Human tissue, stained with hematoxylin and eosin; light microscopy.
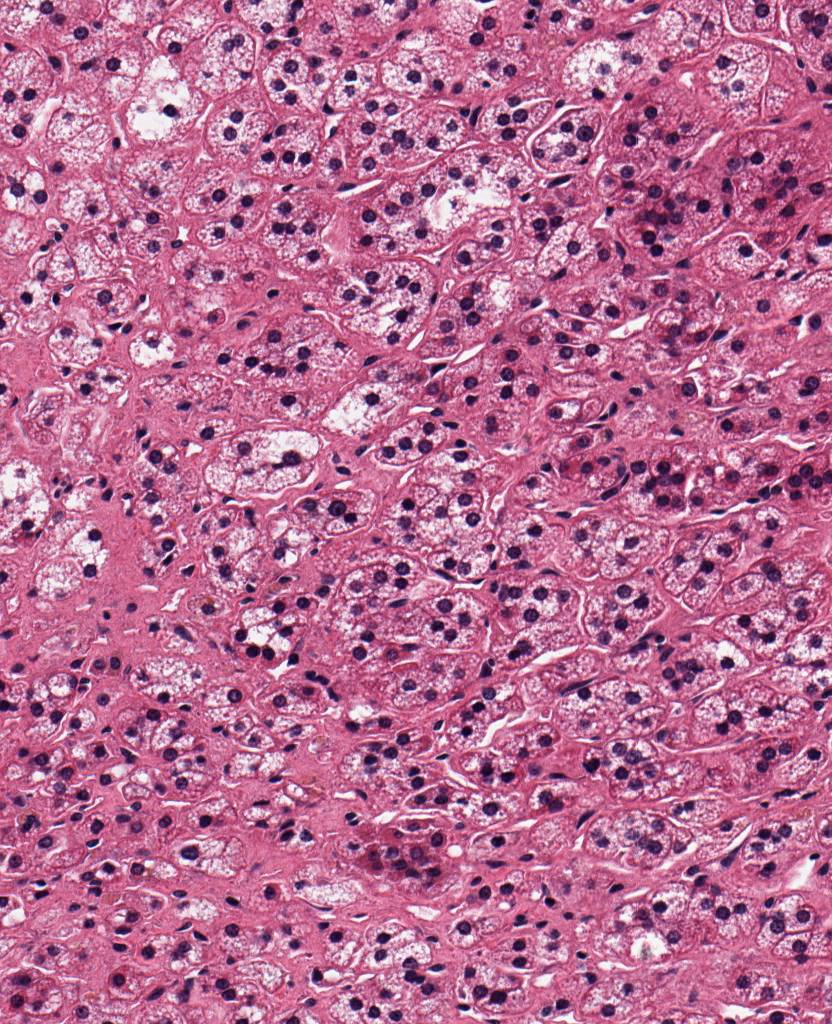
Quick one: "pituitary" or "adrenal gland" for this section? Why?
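This is adrenal gland.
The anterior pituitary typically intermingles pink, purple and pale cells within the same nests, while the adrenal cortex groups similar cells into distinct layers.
Here many cells have pale, finely vacuolated, foamy cytoplasm, whereas some nests, especially toward the lower left, hold cells with more solid pink cytoplasm. Scattered cells, clearest in the upper left, contain larger empty-looking clear vacuoles.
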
